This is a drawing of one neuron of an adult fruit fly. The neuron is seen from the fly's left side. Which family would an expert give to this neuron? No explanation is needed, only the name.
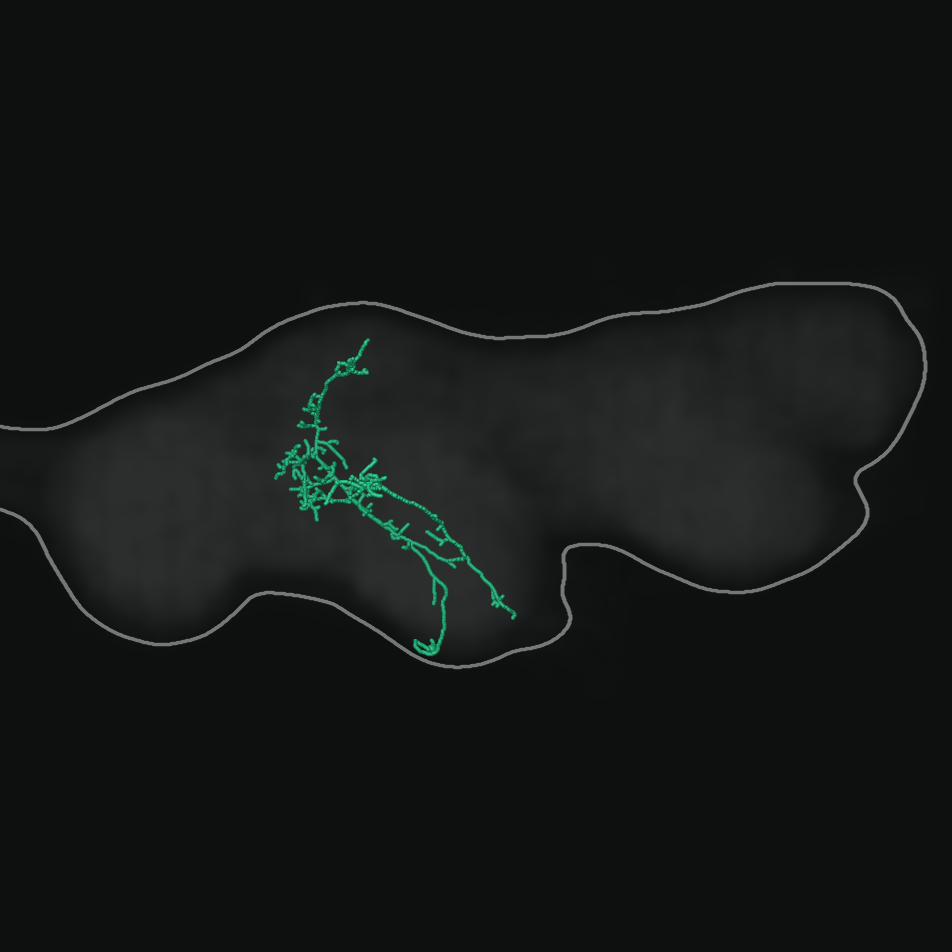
hemilineage 13A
